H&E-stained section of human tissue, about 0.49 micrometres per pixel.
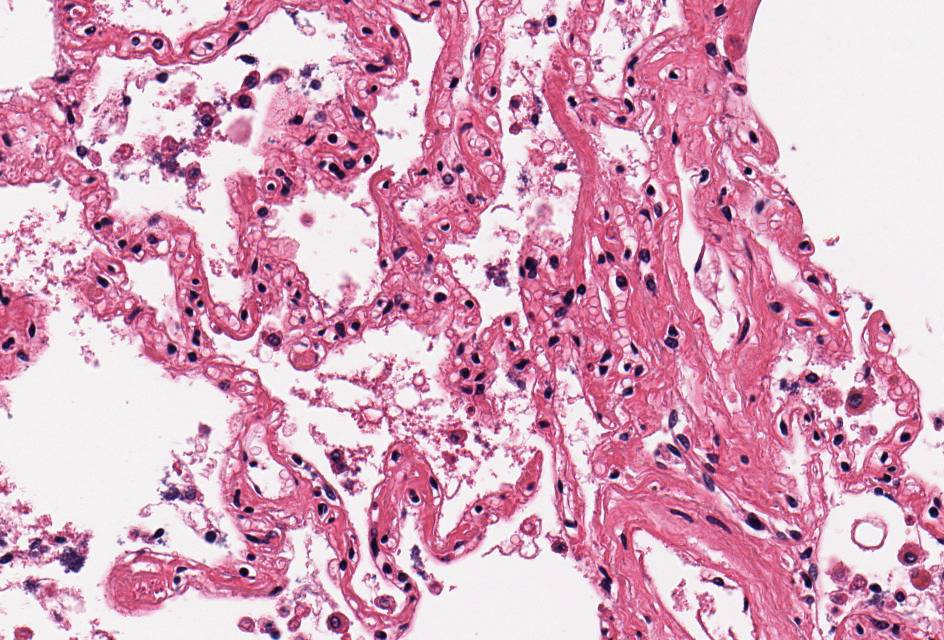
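Lung. Thin, branching, folded septa enclose irregular open spaces at left and centre. Toward the right, a denser pink fibrous band runs diagonally from the top edge; its nuclei, mostly elongated, seem to follow the wavy fibres. In the spaces: pale pink wisps, scattered detached rounded cells.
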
